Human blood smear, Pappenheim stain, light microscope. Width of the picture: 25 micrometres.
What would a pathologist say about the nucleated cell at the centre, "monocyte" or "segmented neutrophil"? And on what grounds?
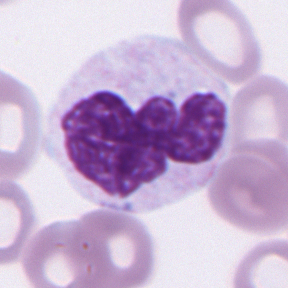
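What you have here is a segmented neutrophil. Look first at the nucleus: it is divided into lobes, with the largest lobe on the left.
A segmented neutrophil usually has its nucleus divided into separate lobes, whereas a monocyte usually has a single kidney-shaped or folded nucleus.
Then the cytoplasm, which is abundant and pale pinkish-lilac rather than grey-blue.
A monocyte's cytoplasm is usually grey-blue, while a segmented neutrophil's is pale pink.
You can also see dark purple, coarsely clumped chromatin, and fine, faint pinkish granules in the cytoplasm.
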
